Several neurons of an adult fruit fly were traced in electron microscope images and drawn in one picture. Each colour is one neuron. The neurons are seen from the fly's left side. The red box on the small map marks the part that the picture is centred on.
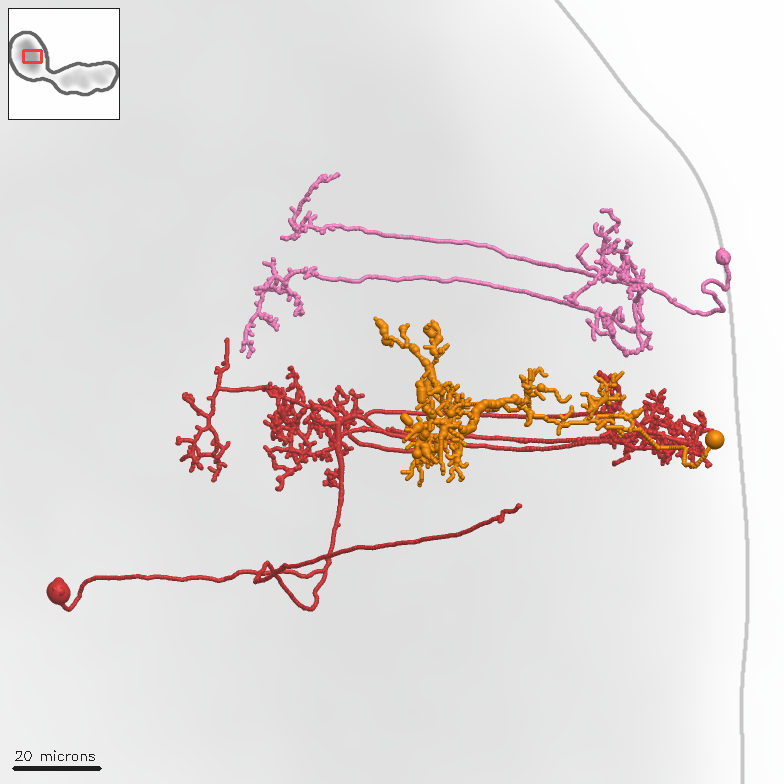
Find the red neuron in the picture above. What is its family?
TmY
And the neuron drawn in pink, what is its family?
Y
